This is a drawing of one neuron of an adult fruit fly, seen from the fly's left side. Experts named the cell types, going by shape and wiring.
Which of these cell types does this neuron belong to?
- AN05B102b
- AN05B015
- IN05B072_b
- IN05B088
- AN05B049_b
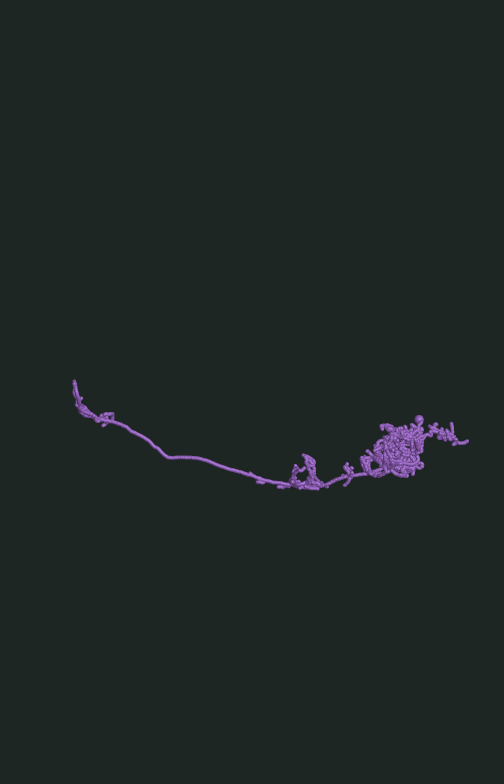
AN05B015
